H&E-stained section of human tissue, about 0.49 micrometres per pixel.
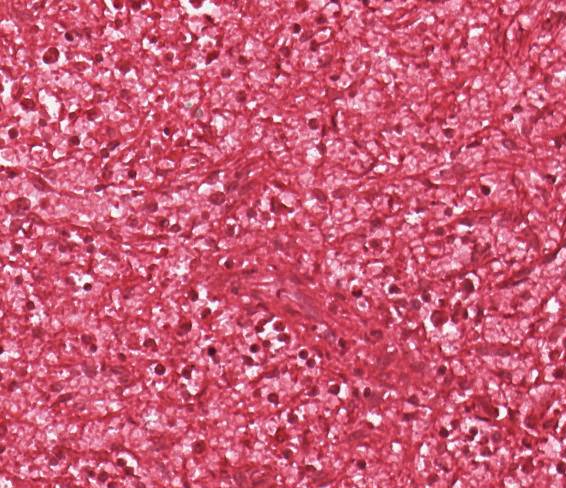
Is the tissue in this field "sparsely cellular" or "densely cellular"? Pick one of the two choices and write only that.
Densely cellular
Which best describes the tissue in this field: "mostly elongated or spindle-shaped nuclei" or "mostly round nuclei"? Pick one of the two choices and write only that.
Mostly round nuclei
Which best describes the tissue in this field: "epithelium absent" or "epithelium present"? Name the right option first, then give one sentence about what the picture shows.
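Epithelium absent. No epithelium, glands or tubules are seen anywhere in the field.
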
